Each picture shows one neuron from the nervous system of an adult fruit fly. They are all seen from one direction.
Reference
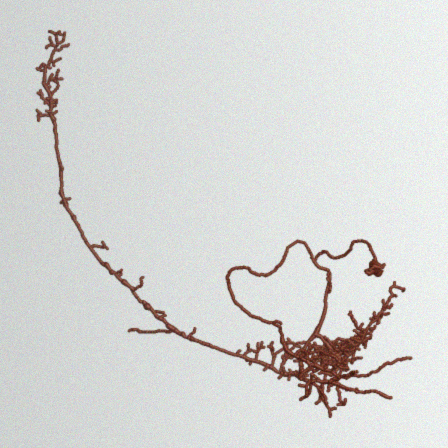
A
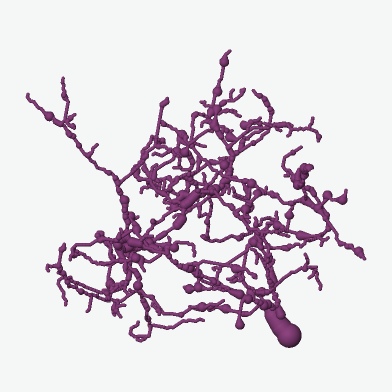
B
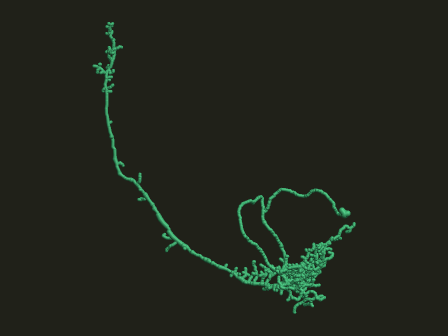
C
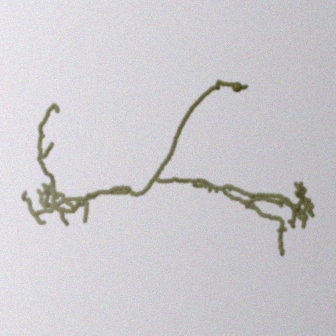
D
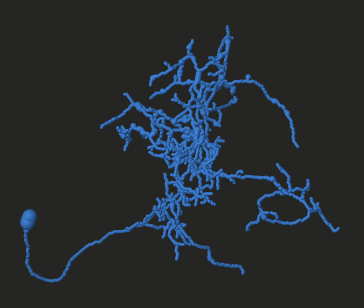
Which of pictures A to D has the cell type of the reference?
Picture B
